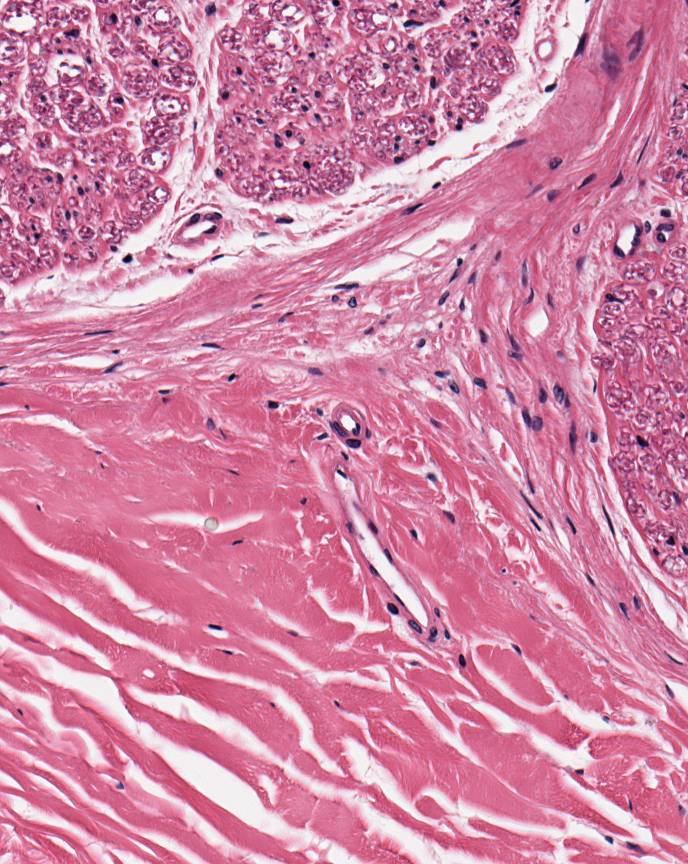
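Tibial nerve: rounded nerve fascicles lie along the top and right edge, packed with small round fibre profiles cut in cross-section. A thin layer of flattened cells with slender dark nuclei bounds each fascicle. Dense pink fibre bundles with sparse, elongated nuclei fill the lower half.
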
